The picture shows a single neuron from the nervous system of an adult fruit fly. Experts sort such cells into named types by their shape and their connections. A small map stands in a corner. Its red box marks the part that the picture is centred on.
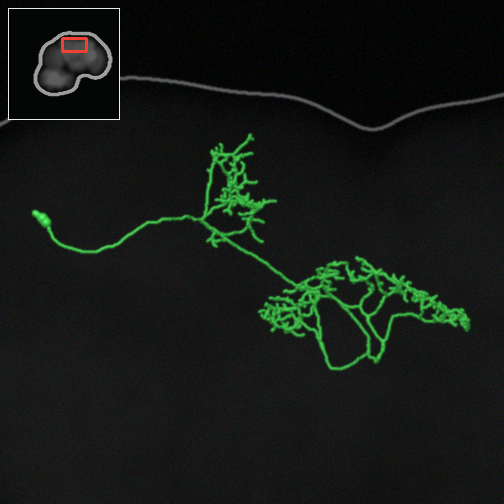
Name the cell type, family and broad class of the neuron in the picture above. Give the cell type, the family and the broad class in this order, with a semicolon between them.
FB7L; hemilineage DL1_dorsal; central-brain intrinsic neuron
